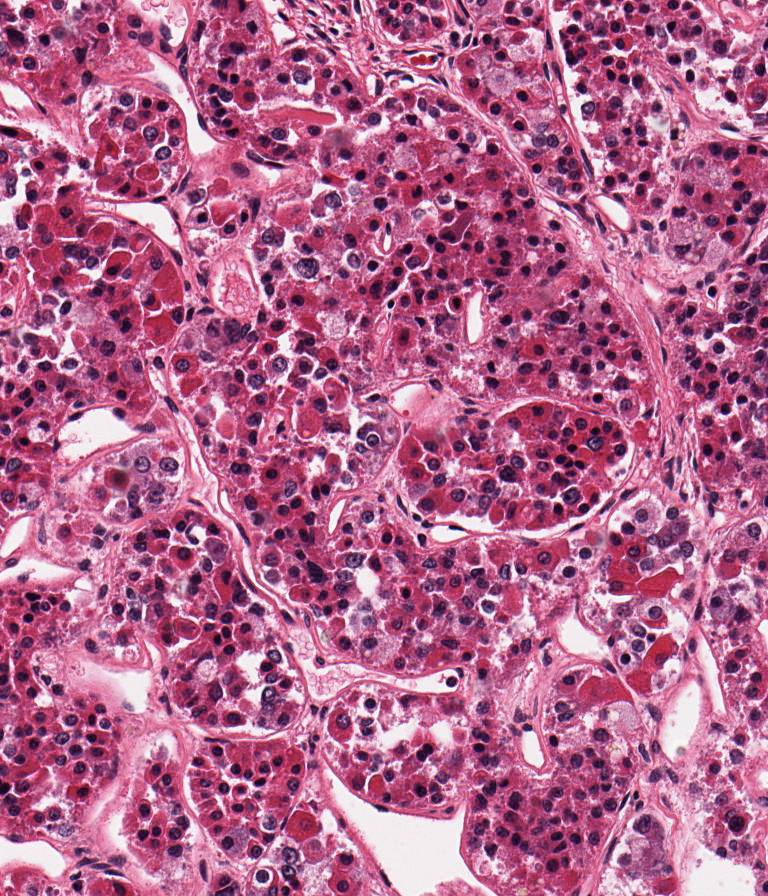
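Pituitary, H&E. Throughout, cells lie in rounded nests divided by thin pink septa. Cells with bright red cytoplasm and cells with pale grey-violet cytoplasm lie intermixed within the same nests. Nuclei: mostly small, round, dark, central. Narrow clear clefts along nest edges are thin-walled vascular channels.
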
